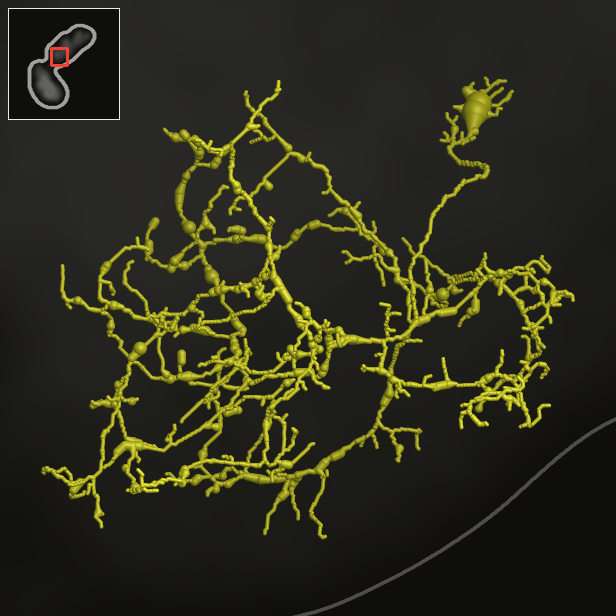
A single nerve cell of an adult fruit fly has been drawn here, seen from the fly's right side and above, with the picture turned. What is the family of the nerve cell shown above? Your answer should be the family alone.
hemilineage 21A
